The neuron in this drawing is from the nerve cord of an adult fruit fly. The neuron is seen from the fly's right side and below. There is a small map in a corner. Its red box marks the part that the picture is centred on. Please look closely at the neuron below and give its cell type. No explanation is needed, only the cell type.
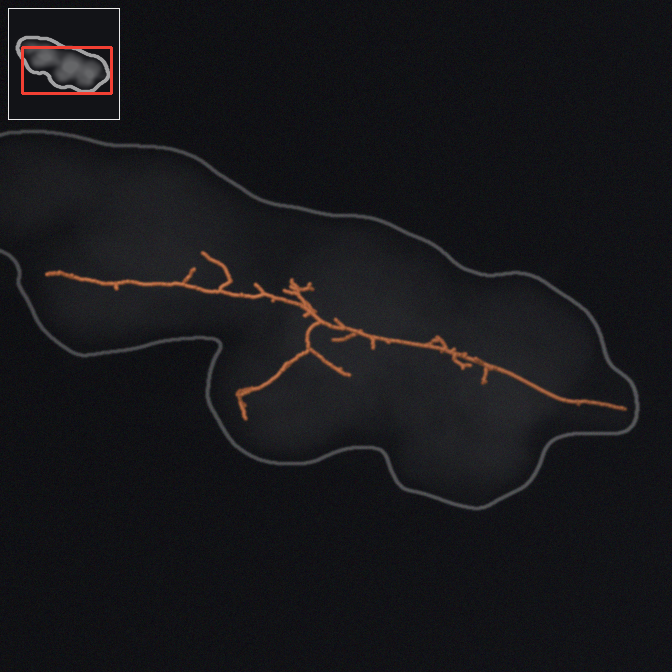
DNpe017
